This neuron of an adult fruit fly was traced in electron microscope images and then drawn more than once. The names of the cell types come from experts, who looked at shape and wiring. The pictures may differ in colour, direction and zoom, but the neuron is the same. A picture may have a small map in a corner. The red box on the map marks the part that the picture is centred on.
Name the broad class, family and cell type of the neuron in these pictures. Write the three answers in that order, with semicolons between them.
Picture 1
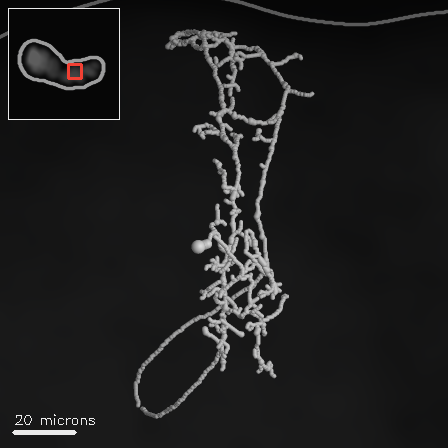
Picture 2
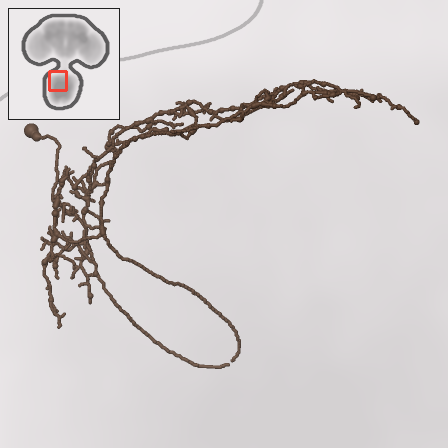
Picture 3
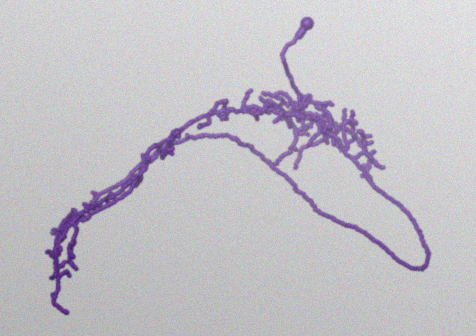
nerve-cord intrinsic neuron; hemilineage 17A; IN17A097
